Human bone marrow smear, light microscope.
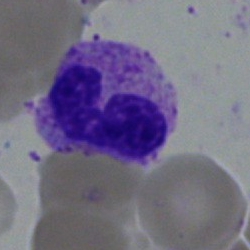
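Band neutrophil here: the nucleus sits in the lower half of the cell, so there's a wider band of cytoplasm above it. The chromatin's dark purple and condensed, with a few slightly paler patches. Cytoplasm is a pale lilac-pink, with fine purple granules scattered all through it.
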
